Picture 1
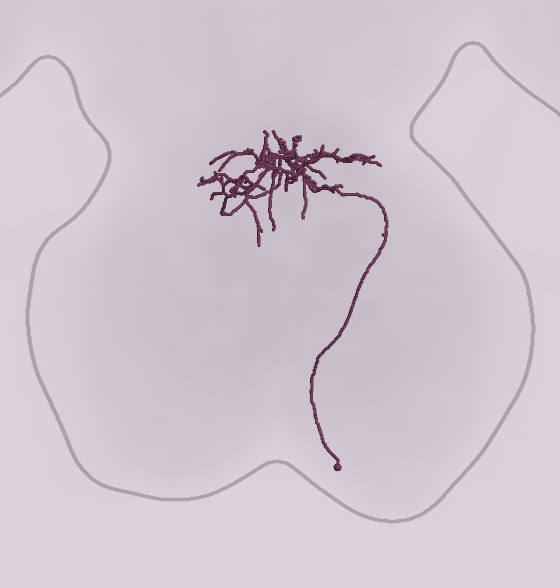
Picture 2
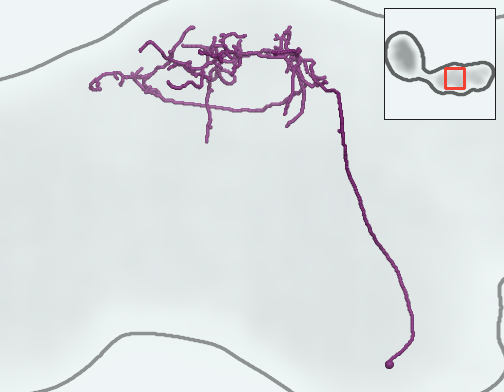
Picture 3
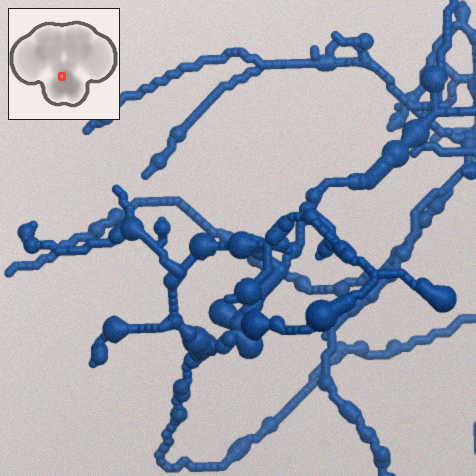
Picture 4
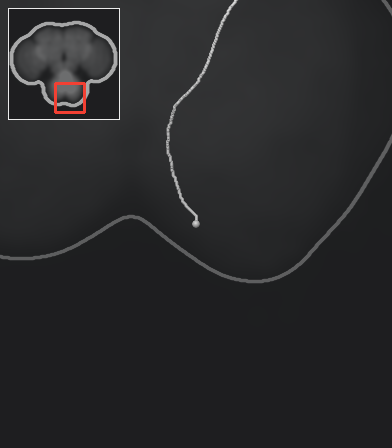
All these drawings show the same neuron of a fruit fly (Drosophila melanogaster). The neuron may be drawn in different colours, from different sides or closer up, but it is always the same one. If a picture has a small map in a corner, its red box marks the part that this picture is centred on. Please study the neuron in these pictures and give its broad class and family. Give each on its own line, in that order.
nerve-cord intrinsic neuron
hemilineage 06A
